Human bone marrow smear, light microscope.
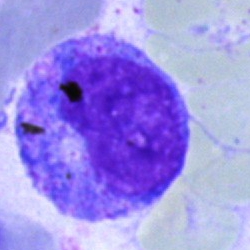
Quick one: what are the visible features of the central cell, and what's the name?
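Roughly round cell outline. The blue cytoplasm is widest on the left side of the cell, with fine pinkish-purple granules scattered throughout. A paler patch of cytoplasm lies just left of the nucleus. This cell is a promyelocyte.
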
